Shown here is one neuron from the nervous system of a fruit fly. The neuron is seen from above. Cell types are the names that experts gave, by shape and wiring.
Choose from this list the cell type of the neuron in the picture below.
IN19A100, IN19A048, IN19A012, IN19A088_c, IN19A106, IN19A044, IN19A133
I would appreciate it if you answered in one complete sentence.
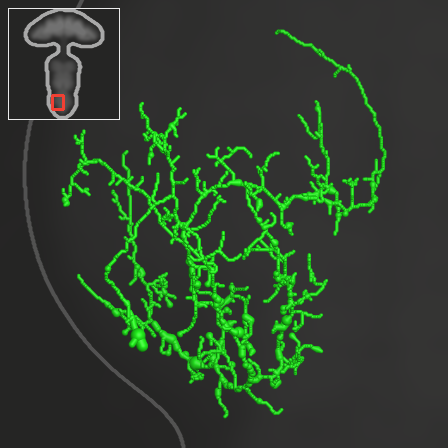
The neuron belongs to cell type IN19A044.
